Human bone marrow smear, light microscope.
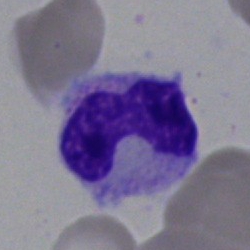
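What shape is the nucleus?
Bean-shaped, with a deep notch that opens towards the bottom of the cell.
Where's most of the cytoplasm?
Below the nucleus, filling that notch.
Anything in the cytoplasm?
Fine pinkish-purple granules, scattered through it.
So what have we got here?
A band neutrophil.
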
